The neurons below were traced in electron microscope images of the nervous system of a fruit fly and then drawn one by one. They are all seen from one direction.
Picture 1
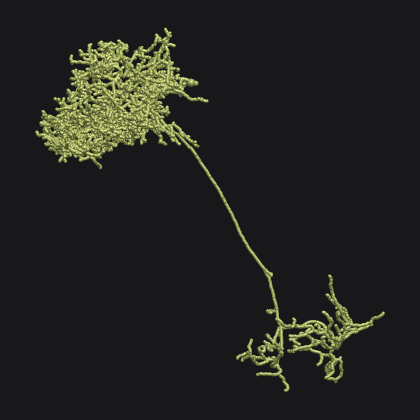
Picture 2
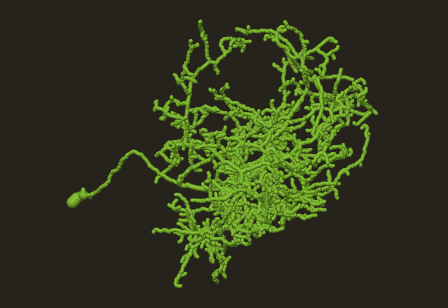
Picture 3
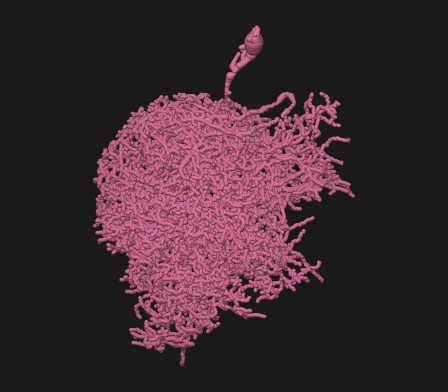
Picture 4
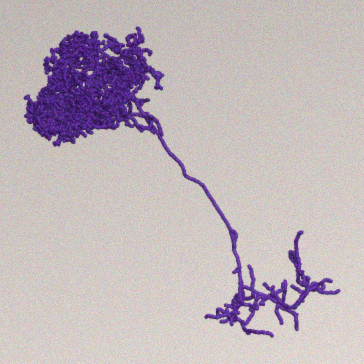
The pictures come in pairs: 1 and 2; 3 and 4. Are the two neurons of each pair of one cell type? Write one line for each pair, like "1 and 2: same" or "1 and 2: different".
1 and 2: different
3 and 4: different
